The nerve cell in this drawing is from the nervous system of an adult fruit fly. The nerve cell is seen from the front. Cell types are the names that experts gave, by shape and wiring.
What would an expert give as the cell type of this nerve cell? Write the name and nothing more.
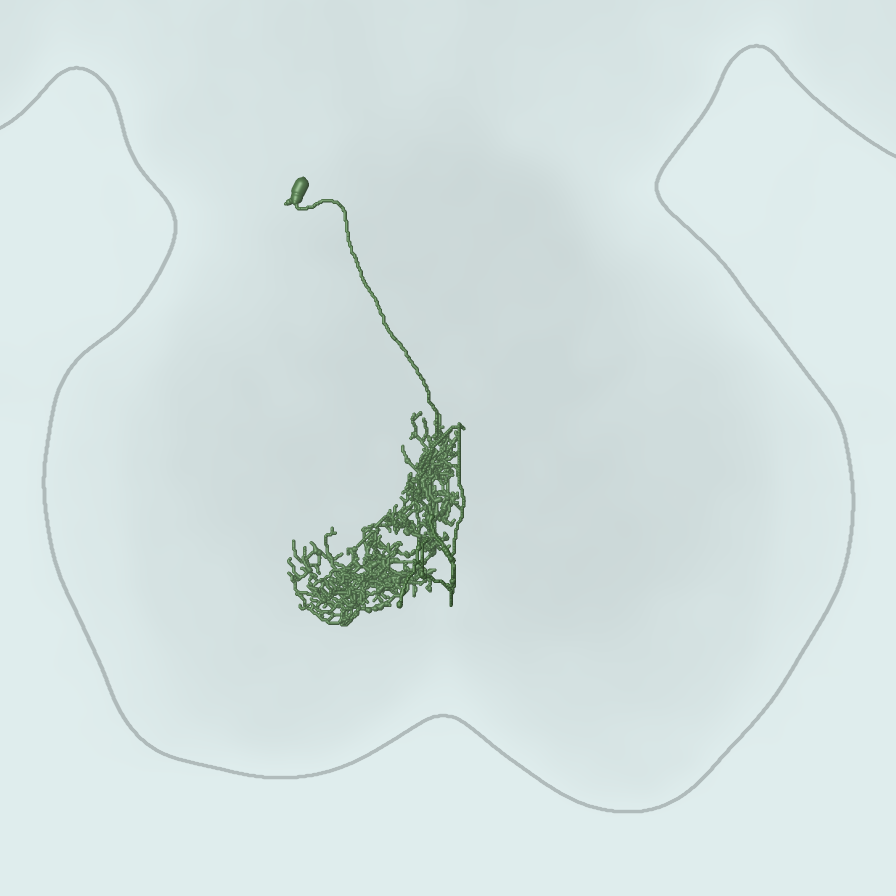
IN23B020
